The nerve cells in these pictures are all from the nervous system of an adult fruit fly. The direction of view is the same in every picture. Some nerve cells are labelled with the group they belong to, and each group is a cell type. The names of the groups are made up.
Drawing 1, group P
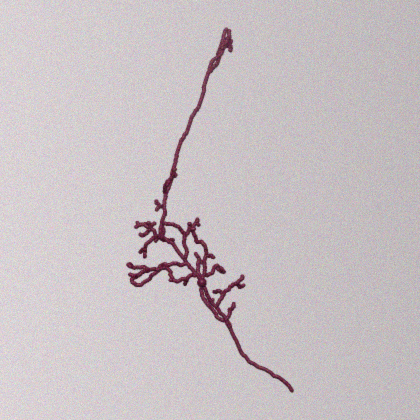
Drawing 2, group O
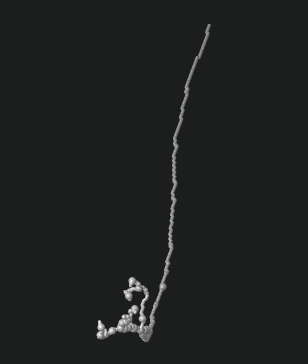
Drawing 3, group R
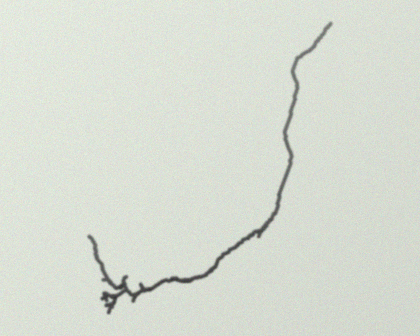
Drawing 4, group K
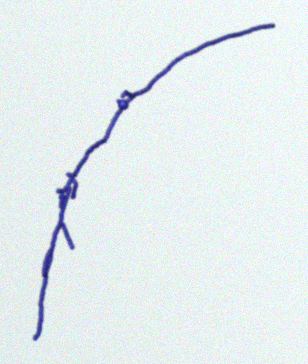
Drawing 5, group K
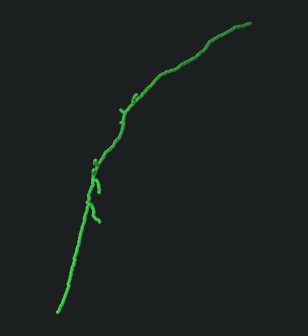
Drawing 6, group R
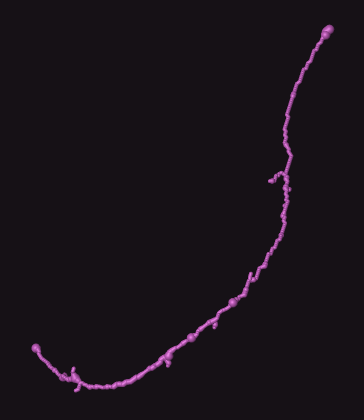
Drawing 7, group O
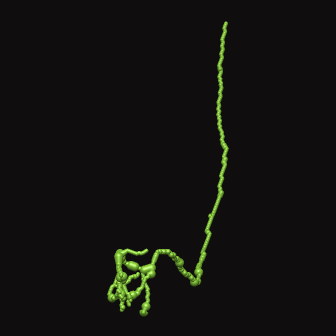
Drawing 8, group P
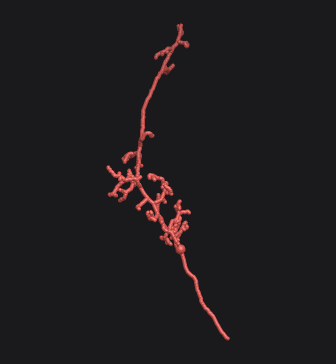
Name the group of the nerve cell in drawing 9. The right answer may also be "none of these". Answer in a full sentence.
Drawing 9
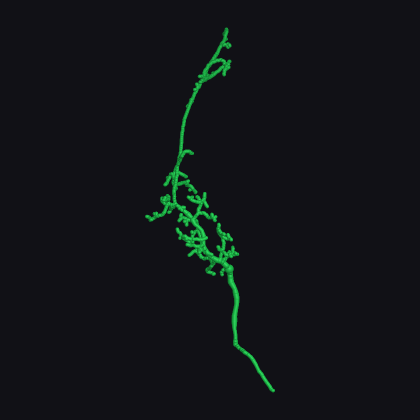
It belongs to group P.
